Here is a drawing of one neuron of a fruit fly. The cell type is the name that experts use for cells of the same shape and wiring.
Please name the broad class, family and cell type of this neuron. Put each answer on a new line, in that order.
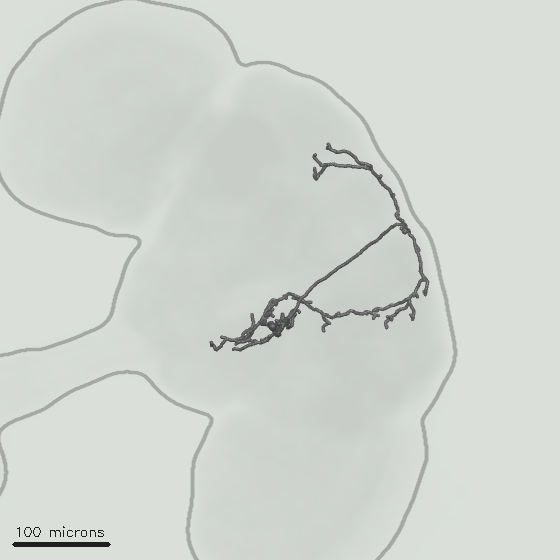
central-brain intrinsic neuron
hemilineage FLAa3
VES206m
